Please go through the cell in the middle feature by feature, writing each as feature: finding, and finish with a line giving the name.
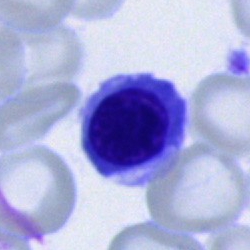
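Shape: roughly round, with a slightly uneven, bumpy edge
Chromatin: dark purple, densely stained
Nucleus: occupies most of the cell
Cytoplasm: a thin rim that stains blue
Cell type: erythroblast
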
